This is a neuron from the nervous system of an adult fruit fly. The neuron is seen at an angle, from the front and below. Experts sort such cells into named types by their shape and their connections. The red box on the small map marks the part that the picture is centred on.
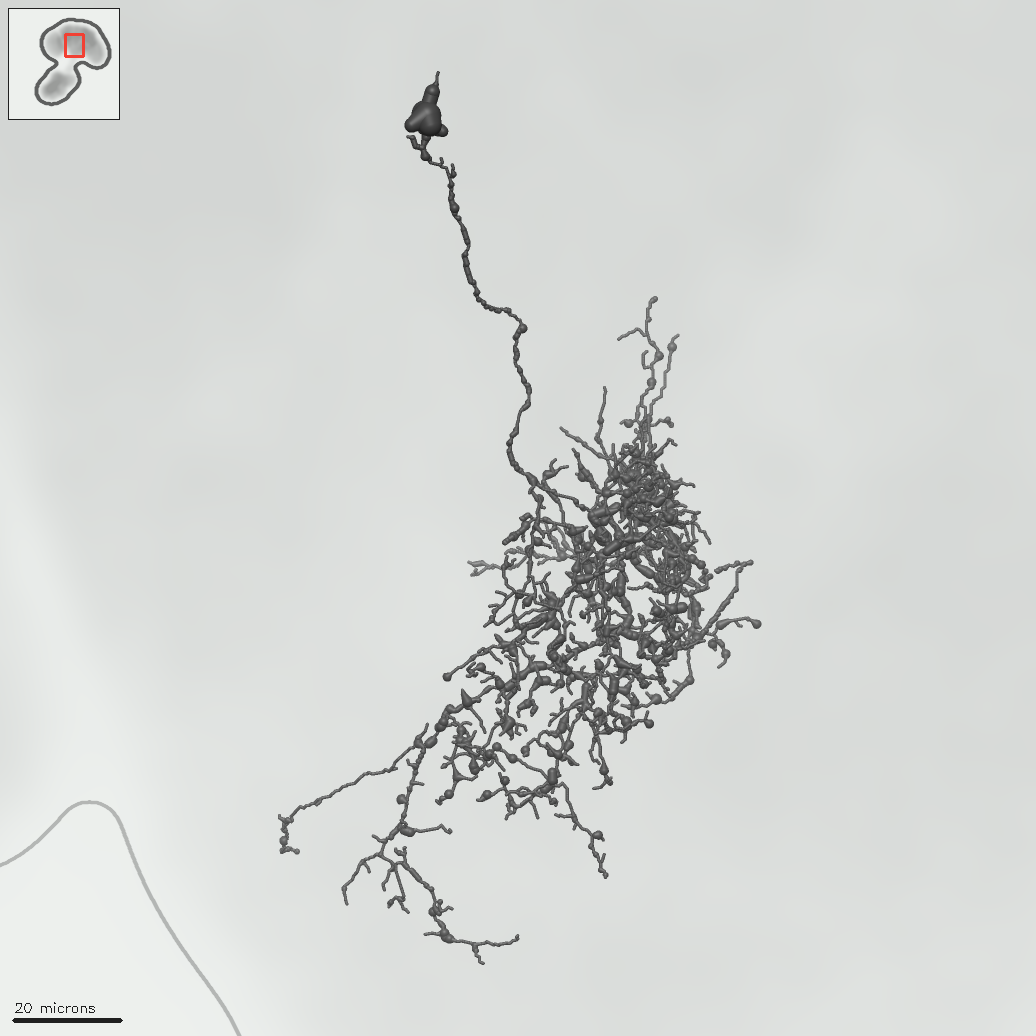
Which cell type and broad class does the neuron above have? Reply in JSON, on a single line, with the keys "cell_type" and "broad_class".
{"cell_type": "GNG139", "broad_class": "central-brain intrinsic neuron"}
